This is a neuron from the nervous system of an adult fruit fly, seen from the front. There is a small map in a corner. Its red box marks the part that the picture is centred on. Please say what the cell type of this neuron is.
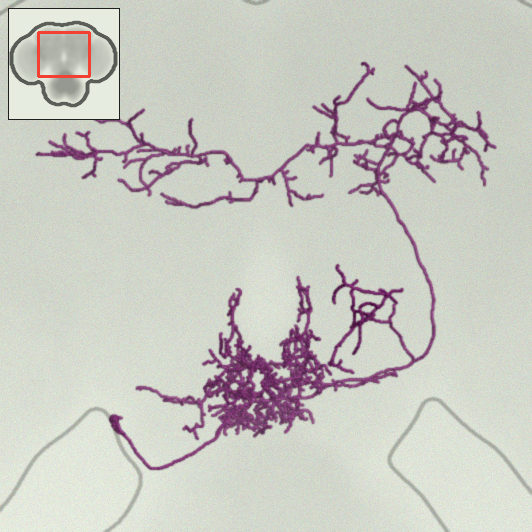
GNG661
